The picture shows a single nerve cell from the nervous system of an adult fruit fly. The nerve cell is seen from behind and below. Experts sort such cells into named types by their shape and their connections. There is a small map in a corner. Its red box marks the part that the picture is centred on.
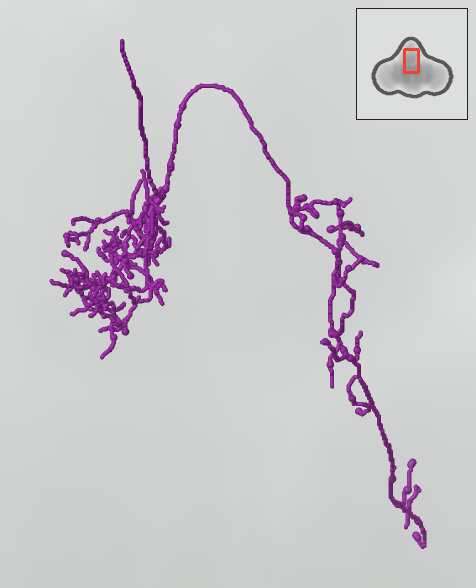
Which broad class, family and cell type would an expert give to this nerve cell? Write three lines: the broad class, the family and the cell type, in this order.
nerve-cord intrinsic neuron
hemilineage 06A
IN06A052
